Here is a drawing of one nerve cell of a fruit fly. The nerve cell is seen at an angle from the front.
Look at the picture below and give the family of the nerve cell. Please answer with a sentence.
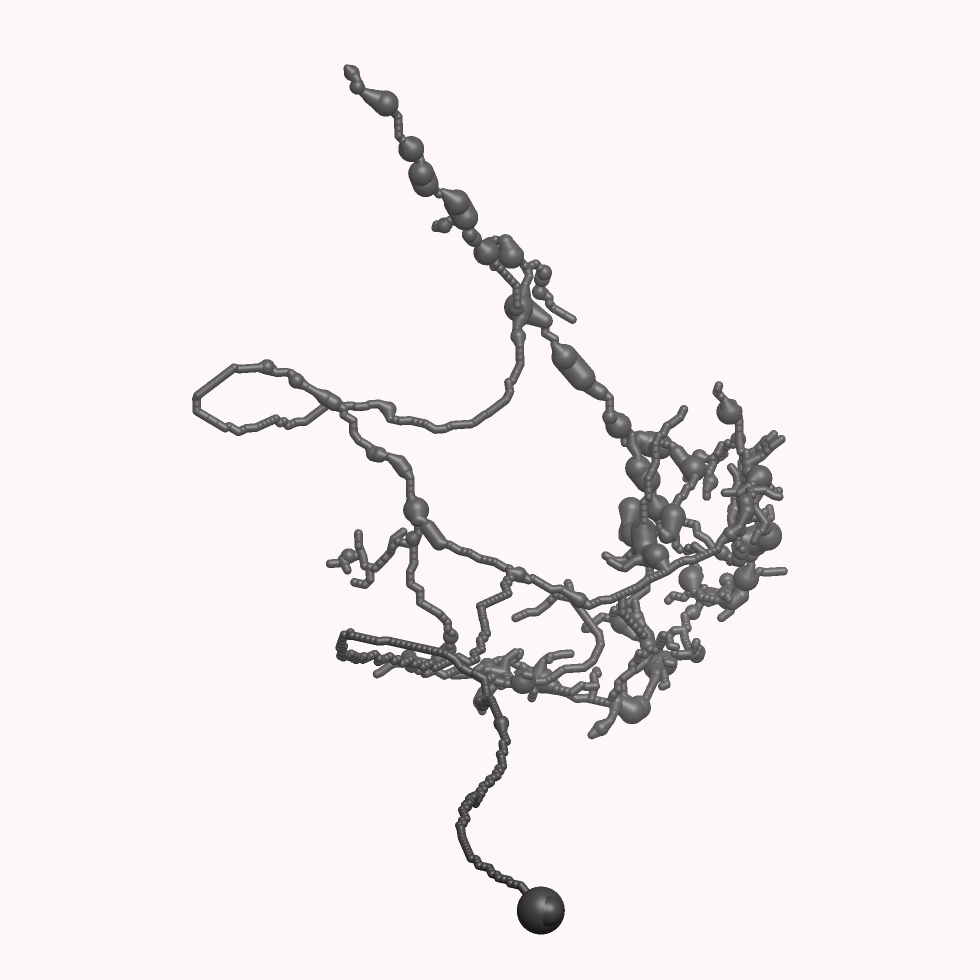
The family is hemilineage 14A.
